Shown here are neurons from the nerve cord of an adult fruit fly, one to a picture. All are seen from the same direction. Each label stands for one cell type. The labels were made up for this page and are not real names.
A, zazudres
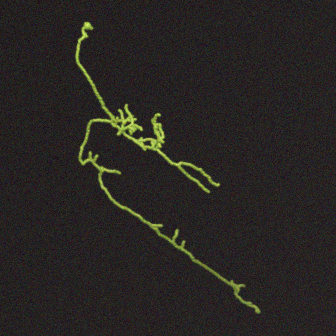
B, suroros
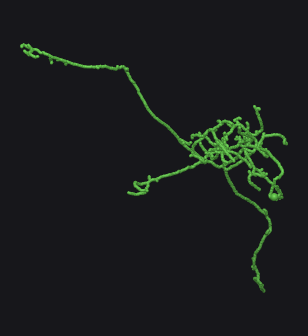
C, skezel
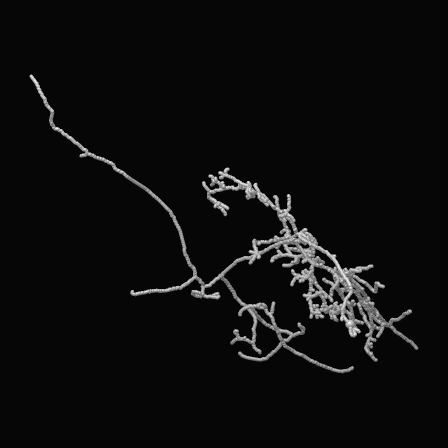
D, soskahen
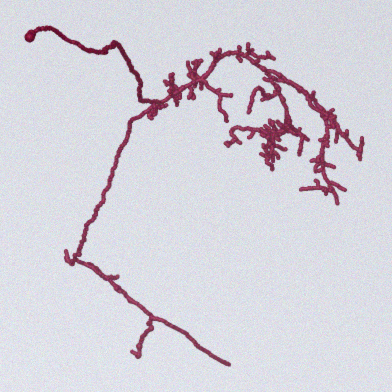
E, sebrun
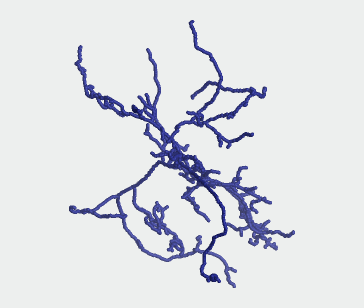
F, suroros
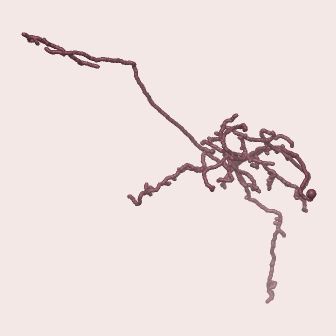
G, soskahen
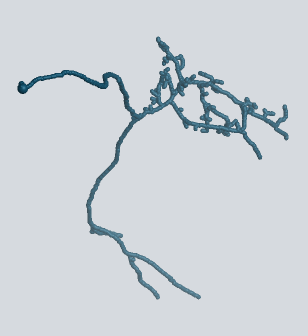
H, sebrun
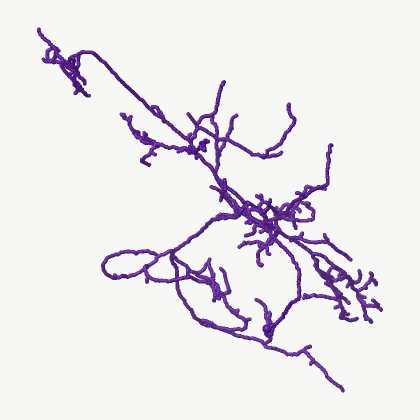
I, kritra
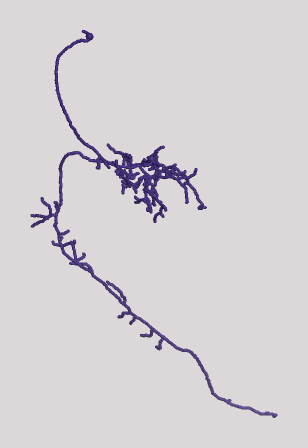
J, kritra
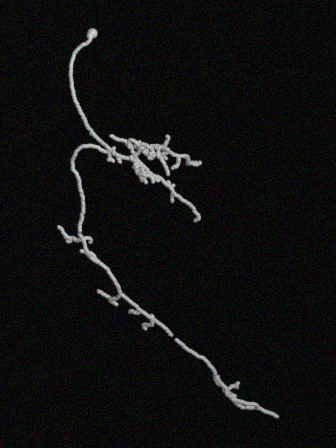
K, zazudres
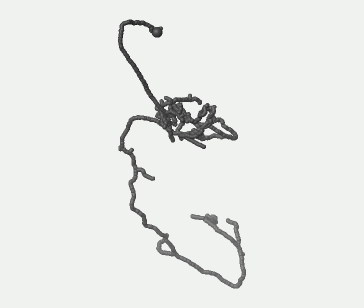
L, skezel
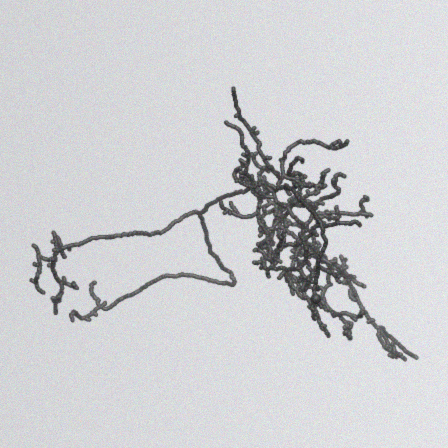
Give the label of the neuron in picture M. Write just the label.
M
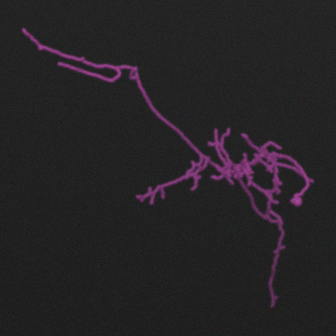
suroros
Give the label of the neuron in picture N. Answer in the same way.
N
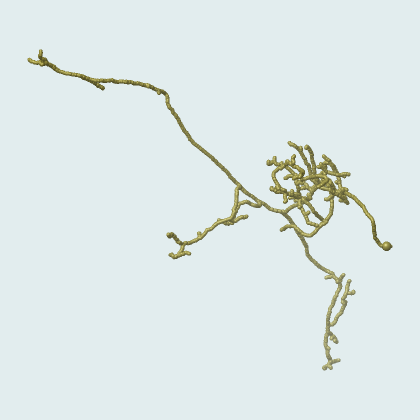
suroros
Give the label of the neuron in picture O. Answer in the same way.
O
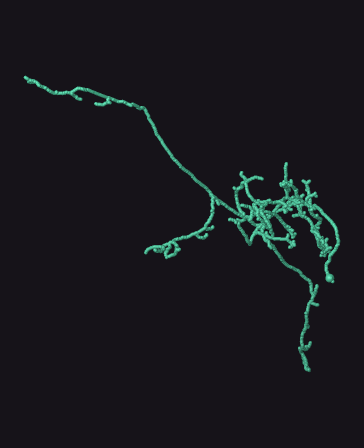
suroros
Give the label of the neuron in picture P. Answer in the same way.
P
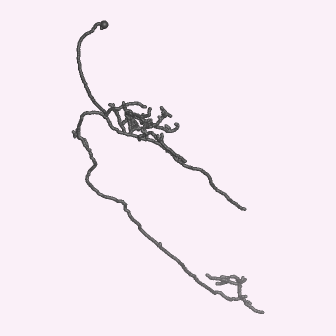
zazudres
